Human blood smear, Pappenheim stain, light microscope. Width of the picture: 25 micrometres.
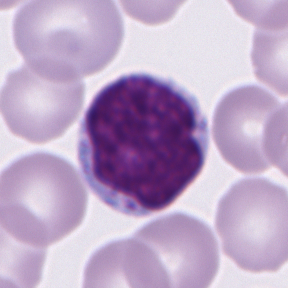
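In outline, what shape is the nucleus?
Roughly round, with a small notch on its lower edge.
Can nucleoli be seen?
No nucleoli are visible.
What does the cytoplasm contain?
A few fine purple granules at the lower left, and no vacuoles.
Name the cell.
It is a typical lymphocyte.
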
